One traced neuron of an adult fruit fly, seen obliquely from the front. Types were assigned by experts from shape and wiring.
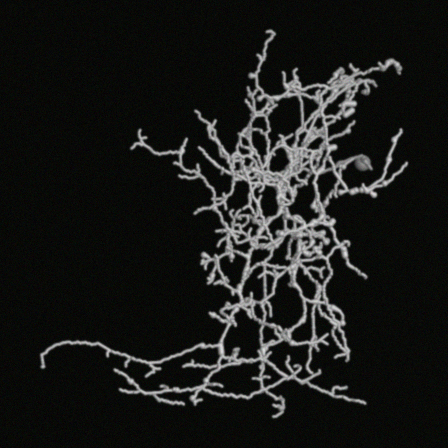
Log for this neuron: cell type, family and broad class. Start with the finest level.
IN14A016; hemilineage 14A; nerve-cord intrinsic neuron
